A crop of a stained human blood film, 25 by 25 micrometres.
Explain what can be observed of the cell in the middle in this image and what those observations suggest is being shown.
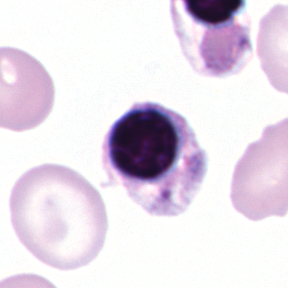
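Here the chromatin is dense and stains dark purple. The cytoplasm is pale lilac rather than deep blue, and it is widest on the lower right side of the nucleus. There's also a short thin projection sticking out from the lower left edge of the cell. It's a normoblast.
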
